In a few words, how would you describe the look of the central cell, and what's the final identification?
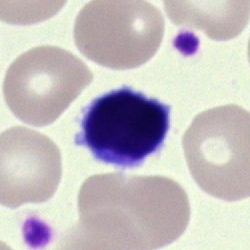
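Ragged edge; small fine projections, most evident on left. Nucleus fills nearly whole cell, leaving scant cytoplasmic rim. No nucleolus seen; no granules in cytoplasm. Cell: lymphocyte.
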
